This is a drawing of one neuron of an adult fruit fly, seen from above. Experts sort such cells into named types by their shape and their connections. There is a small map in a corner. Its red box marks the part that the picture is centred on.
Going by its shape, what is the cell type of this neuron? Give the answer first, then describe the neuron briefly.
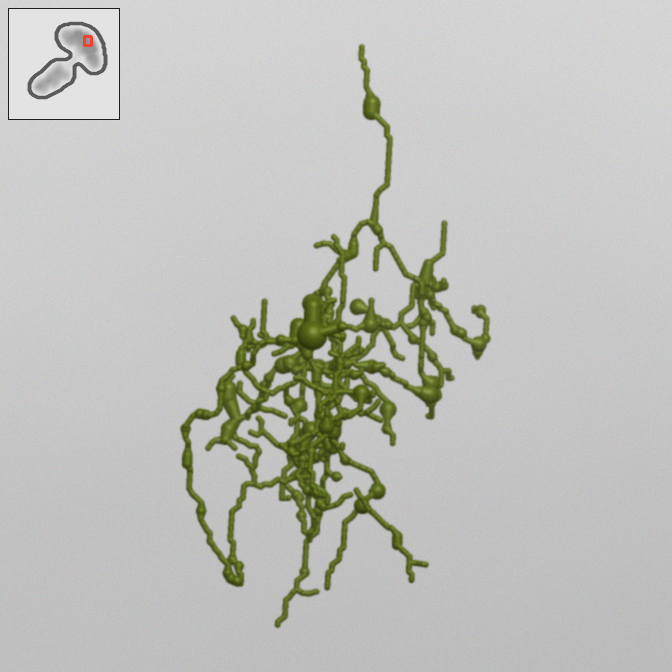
Its cell type is CB2814. This is a central-brain intrinsic neuron. It lies in the brain. The cell body is in the middle of the picture. The picture shows dozens of branch ends.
